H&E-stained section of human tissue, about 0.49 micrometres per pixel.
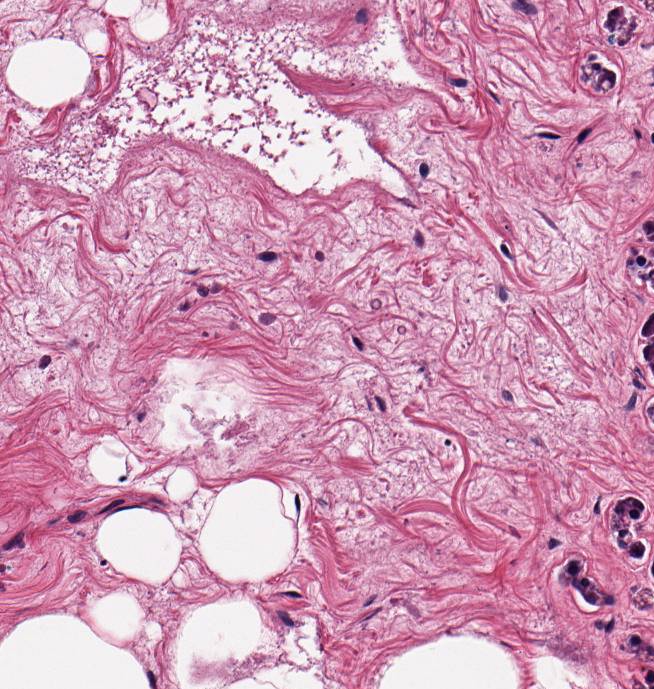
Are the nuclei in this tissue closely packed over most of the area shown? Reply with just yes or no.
No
